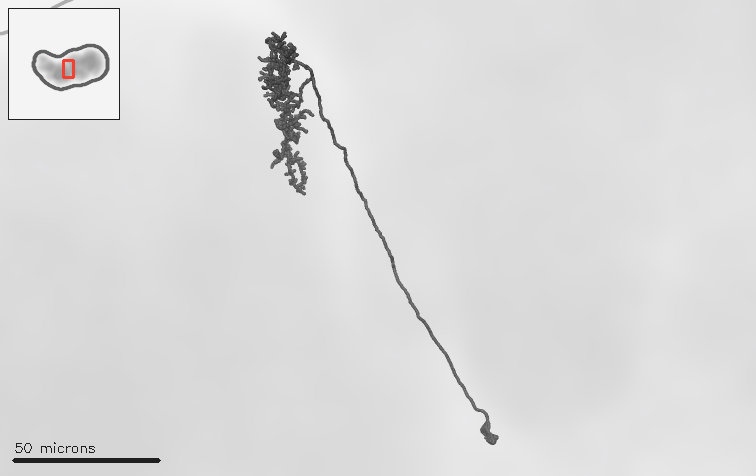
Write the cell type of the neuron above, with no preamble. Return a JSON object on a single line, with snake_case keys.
{"cell_type": "Li34b"}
